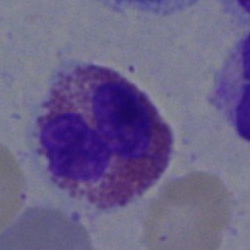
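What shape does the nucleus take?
It looks divided into two lobes.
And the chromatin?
Dark purple, and it seems condensed.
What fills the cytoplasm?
Coarse round granules, reddish-pink as far as I can judge.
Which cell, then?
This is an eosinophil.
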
